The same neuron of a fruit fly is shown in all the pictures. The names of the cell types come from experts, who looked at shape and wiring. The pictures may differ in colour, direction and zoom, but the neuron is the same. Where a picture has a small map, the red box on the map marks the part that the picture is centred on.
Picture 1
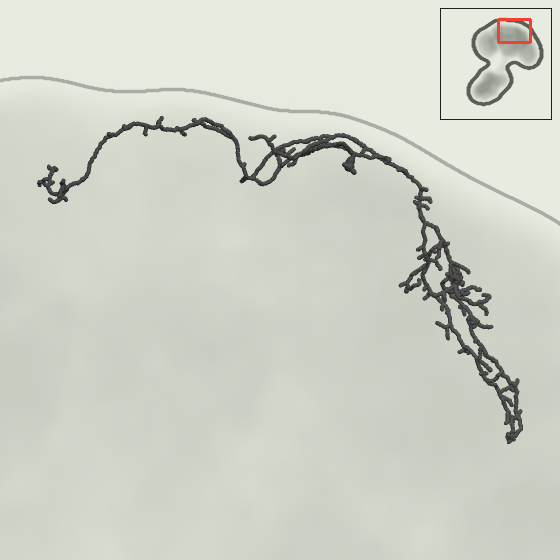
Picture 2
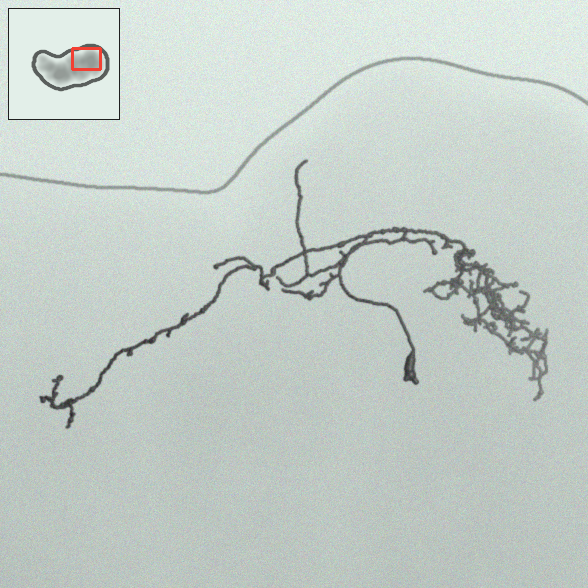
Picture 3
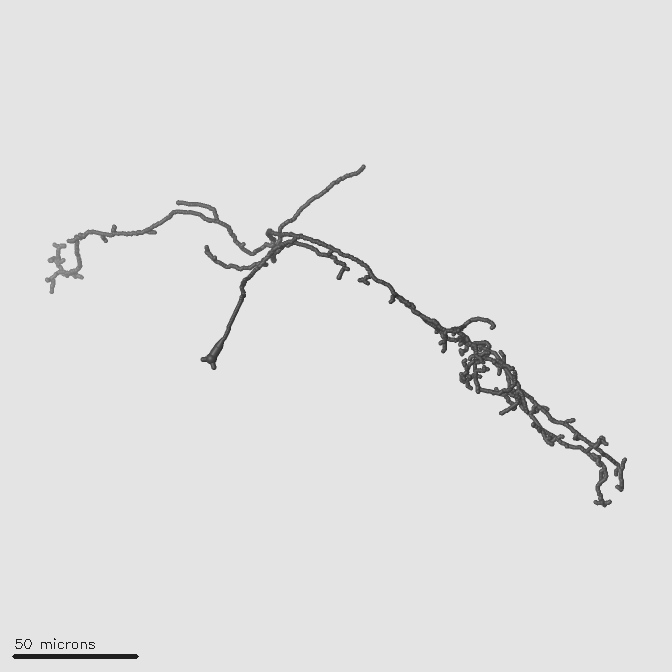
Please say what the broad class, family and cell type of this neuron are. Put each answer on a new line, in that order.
central-brain intrinsic neuron
hemilineage SMPad1
SIP112m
